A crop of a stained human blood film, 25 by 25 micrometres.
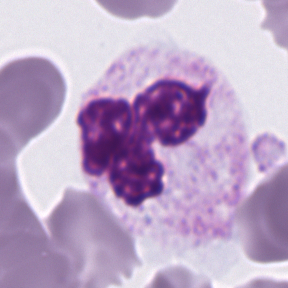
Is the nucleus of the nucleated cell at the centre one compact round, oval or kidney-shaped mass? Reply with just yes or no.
No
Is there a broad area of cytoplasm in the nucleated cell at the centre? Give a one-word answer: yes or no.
Yes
